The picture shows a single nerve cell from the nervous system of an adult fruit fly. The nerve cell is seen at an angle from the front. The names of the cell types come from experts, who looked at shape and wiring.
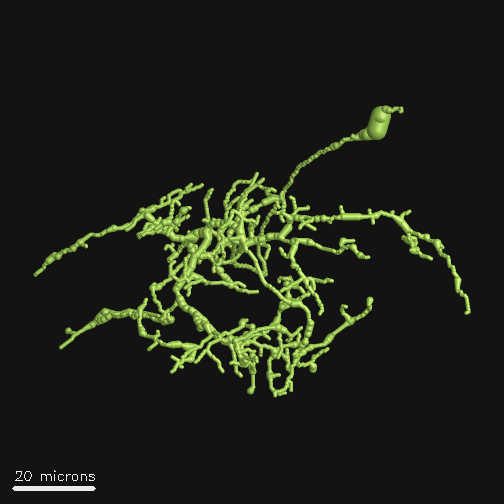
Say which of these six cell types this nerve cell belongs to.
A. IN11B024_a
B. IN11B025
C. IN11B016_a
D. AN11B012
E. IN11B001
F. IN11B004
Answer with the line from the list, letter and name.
A. IN11B024_a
